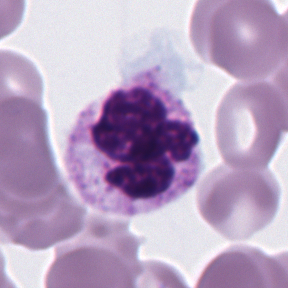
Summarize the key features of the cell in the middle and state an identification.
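The cell has a round, smooth outline. Its nucleus is divided into several lobes lying close together, with no nucleoli visible. Fine purple granules are spread throughout the cytoplasm. This is a segmented neutrophil.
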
